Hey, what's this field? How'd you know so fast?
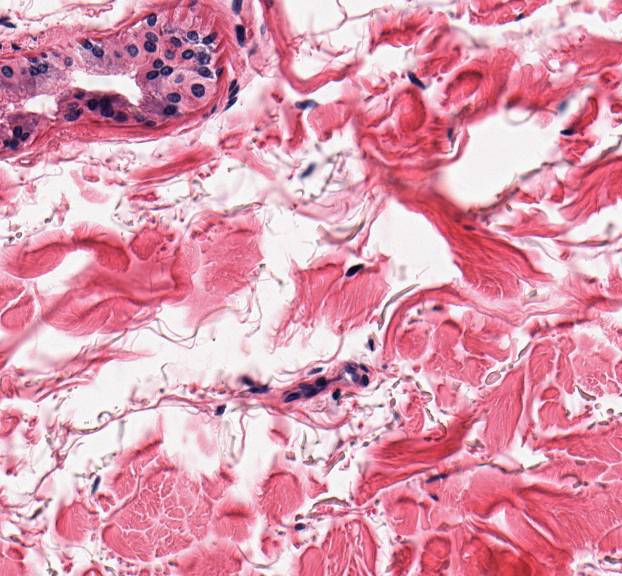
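My reading is that this is chiefly dermis. Pink eosinophilic fibre bundles fill nearly the whole field, cut in various planes, some lengthwise and some across, with sparse nuclei among them.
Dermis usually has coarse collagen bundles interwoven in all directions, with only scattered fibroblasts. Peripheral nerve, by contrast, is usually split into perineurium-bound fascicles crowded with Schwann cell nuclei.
Epithelium appears only in the top-left corner, where a small duct with an open white lumen is lined by cells with round, dark nuclei.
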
